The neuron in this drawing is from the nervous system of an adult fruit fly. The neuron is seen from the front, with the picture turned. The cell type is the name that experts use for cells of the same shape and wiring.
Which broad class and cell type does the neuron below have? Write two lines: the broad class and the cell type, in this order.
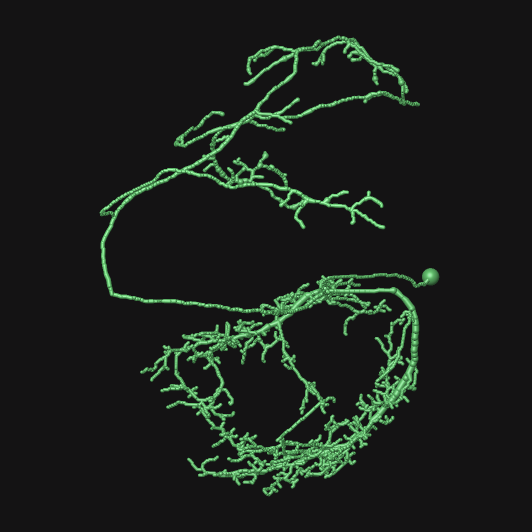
nerve-cord intrinsic neuron
INXXX022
